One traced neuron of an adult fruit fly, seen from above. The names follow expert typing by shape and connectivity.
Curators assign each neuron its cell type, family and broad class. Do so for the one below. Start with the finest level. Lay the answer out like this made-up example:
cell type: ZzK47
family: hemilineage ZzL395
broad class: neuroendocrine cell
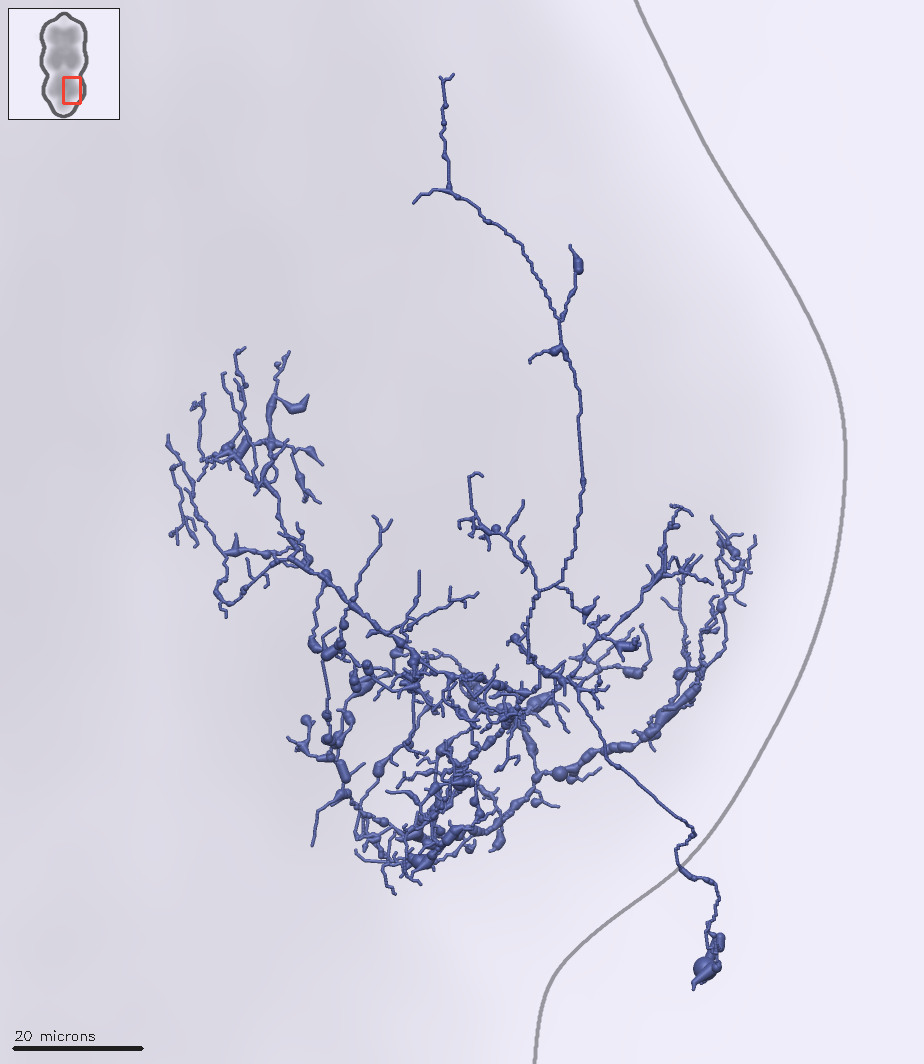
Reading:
cell type: IN19A046
family: hemilineage 19A
broad class: nerve-cord intrinsic neuron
